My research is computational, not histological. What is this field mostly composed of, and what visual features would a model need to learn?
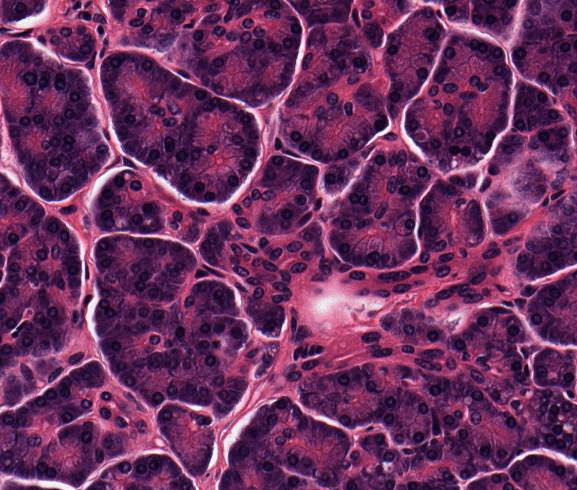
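This looks to me like exocrine pancreas. Rounded groups of acini fill the field, packed closely, with only thin pink strands of connective tissue between them. Pyramidal cells radiate around small central lumina, and each seems to have one round, dark nucleus toward its base.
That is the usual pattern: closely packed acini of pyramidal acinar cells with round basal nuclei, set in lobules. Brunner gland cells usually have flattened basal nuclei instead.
Right of centre, a wider band of connective tissue holds elongated spindle-shaped nuclei around a pale whitish-pink area.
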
